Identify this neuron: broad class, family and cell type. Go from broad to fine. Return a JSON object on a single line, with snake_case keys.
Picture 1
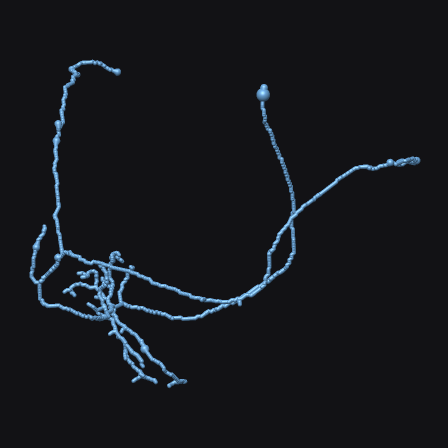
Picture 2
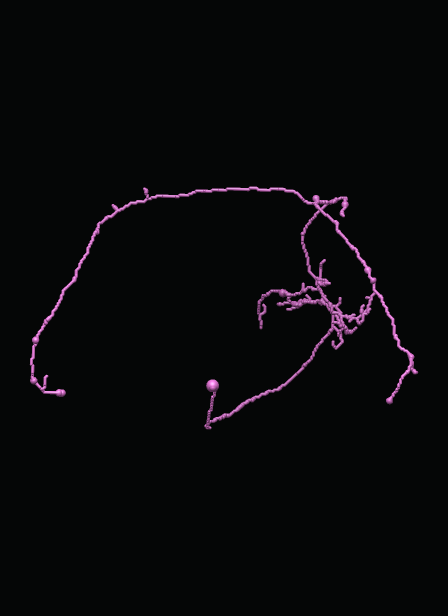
{"broad_class": "central-brain intrinsic neuron", "family": "class CX", "cell_type": "FS1B_b"}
